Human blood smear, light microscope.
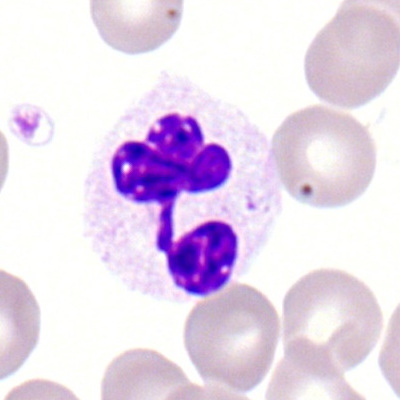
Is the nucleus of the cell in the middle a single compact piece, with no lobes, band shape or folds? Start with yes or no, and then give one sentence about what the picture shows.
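No. The nucleus is divided into separate lobes rather than being a single mass.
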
